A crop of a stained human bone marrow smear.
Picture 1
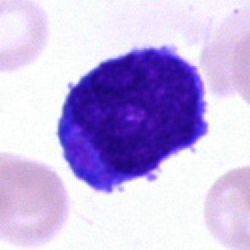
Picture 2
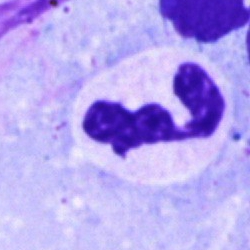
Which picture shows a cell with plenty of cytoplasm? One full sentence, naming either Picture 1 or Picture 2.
Picture 2 shows a cell with plenty of cytoplasm around its nucleus.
